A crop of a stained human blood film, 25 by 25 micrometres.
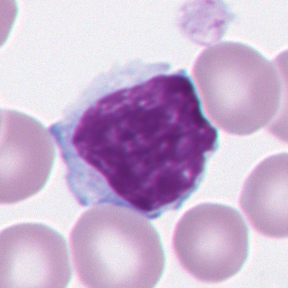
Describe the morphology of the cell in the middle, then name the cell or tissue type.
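First, nuclear shape: angular, with several fairly straight edges instead of a round outline, and about 12 micrometres across. Second, chromatin: dark purple and coarsely clumped, with small paler gaps between the clumps. Third, cytoplasm: pale greyish blue, mainly on the left of the nucleus. Fourth, border: ragged and wispy at the upper left. The cell is a typical lymphocyte.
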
